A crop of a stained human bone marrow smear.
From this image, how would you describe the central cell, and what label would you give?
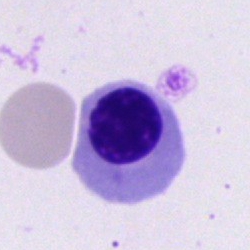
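Toward the top of the cell, off-centre, lies the nucleus, with the widest band of cytoplasm beneath it. No nucleolus is visible. The cytoplasm lacks granules, and the outline is smooth, without surface projections. The cell is an erythroblast.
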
